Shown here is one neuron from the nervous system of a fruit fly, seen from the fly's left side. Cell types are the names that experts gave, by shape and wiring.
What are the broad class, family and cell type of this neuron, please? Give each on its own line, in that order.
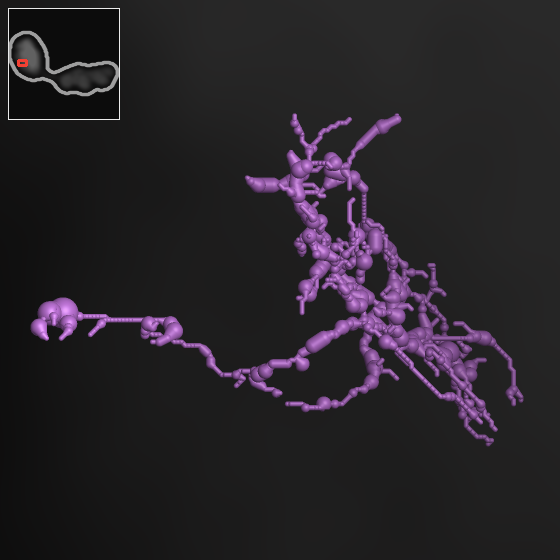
central-brain intrinsic neuron
hemilineage TRdl_b
GNG266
